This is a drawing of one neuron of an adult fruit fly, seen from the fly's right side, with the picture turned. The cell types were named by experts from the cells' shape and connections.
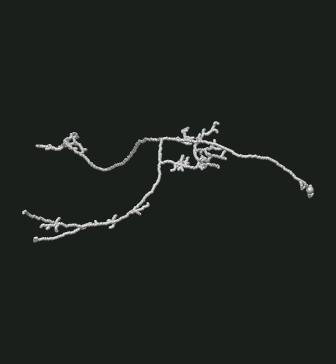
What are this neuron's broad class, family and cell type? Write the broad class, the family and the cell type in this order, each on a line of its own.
central-brain intrinsic neuron
hemilineage AOTUv3_ventral
LAL087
